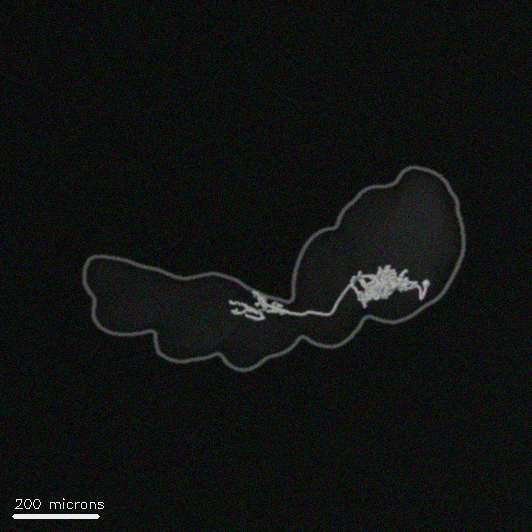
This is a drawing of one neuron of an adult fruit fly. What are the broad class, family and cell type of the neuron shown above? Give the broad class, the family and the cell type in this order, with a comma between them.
descending neuron, DNg, DNg78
